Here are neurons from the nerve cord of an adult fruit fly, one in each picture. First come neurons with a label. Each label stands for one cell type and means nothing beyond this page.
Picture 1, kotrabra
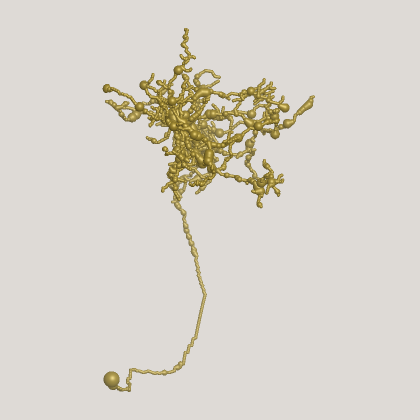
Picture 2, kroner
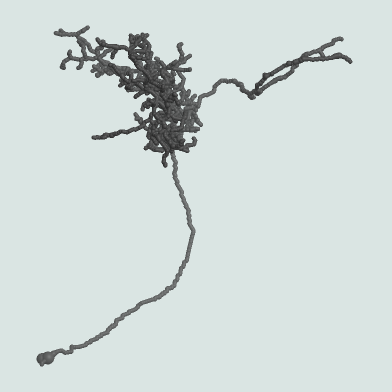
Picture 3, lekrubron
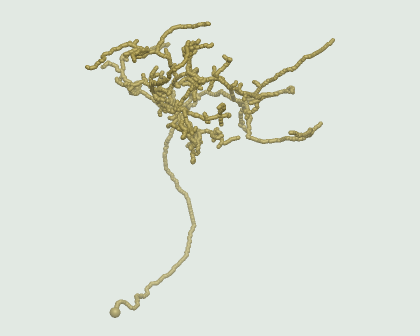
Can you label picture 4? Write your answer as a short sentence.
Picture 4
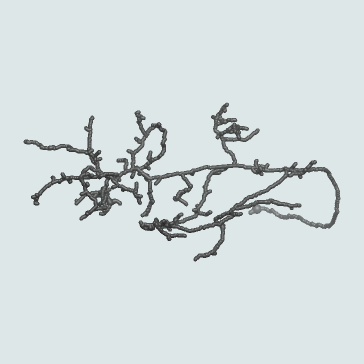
It belongs to lekrubron.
